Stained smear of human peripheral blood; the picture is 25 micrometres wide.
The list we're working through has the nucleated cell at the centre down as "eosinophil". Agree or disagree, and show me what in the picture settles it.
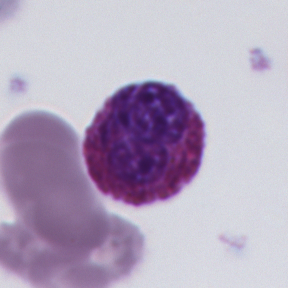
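The cell at the centre is round in outline with a finely bumpy edge, measures about 11 micrometres across and has no surface projections. Coarse granules crowd the whole cell, with no clear pale cytoplasm showing between them, and no vacuoles are seen. A red cell lies close against its lower left side.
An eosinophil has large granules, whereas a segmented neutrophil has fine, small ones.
The coarseness of the granules here therefore speaks for eosinophil and against segmented neutrophil.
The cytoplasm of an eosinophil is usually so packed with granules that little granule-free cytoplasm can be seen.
The absence of clear pale cytoplasm between the granules agrees with this.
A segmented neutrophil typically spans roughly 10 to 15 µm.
The measured size alone would therefore not exclude segmented neutrophil. On balance, the cell is an eosinophil.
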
